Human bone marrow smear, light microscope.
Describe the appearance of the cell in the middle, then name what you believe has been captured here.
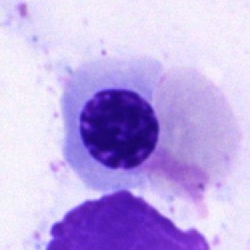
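Looking at the nucleus first, the chromatin is dark purple and coarsely clumped, with small paler patches between the clumps. I can't make out a nucleolus. The cytoplasm is pale blue, and the outline is smooth, with no surface projections. I'd call this an erythroblast.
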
